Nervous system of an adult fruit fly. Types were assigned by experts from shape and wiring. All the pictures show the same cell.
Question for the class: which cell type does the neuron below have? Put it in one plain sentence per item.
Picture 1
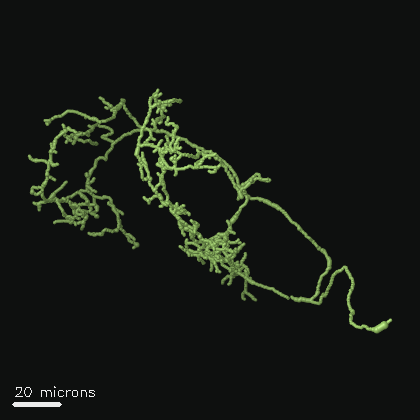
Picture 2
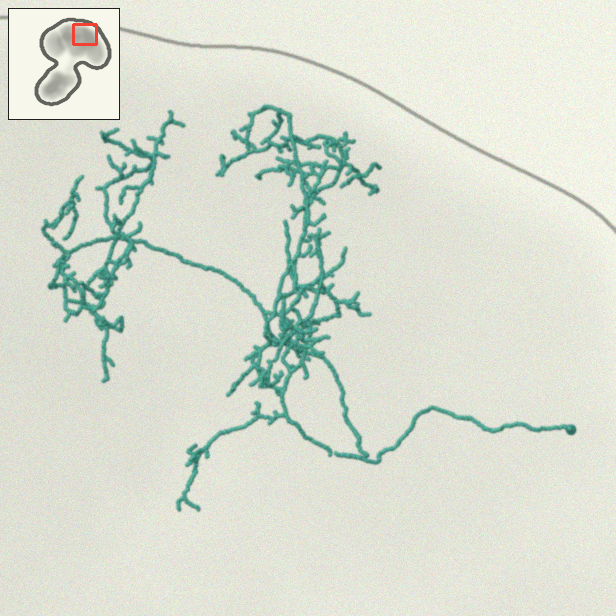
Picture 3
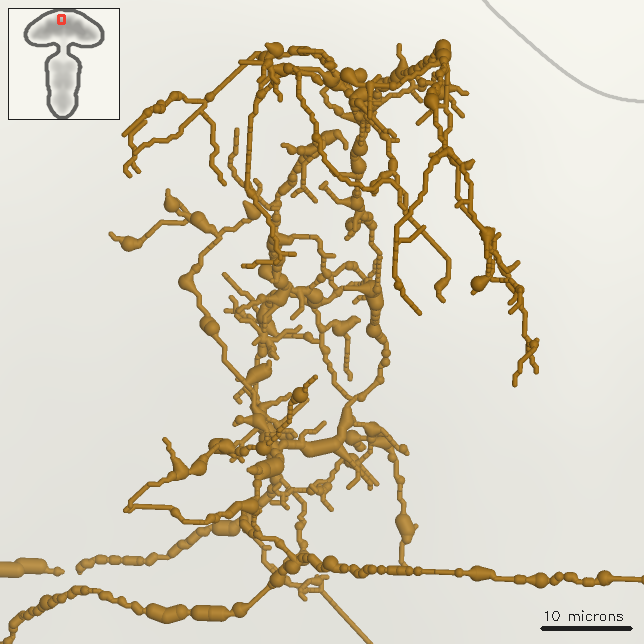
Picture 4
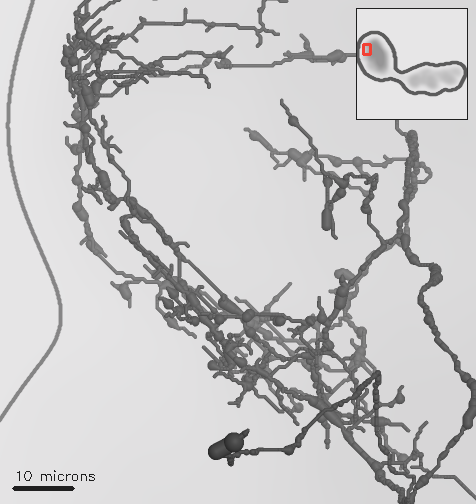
The cell type is CRE059.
